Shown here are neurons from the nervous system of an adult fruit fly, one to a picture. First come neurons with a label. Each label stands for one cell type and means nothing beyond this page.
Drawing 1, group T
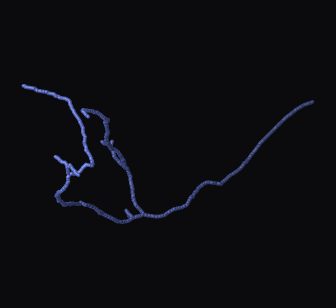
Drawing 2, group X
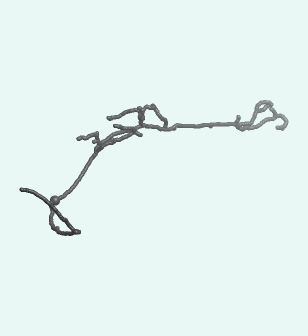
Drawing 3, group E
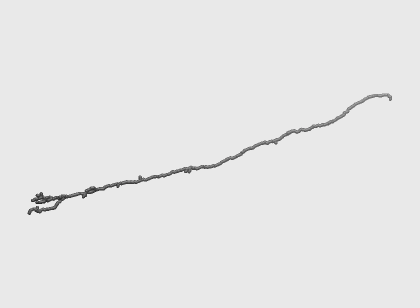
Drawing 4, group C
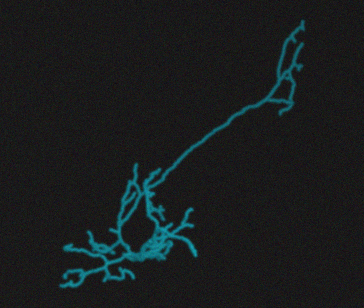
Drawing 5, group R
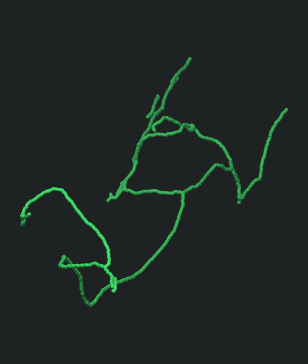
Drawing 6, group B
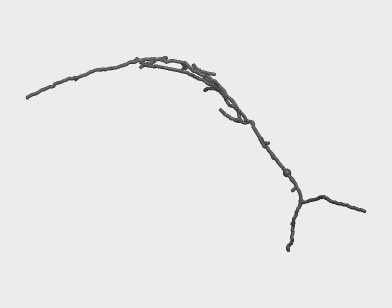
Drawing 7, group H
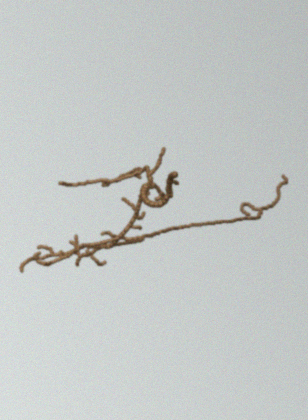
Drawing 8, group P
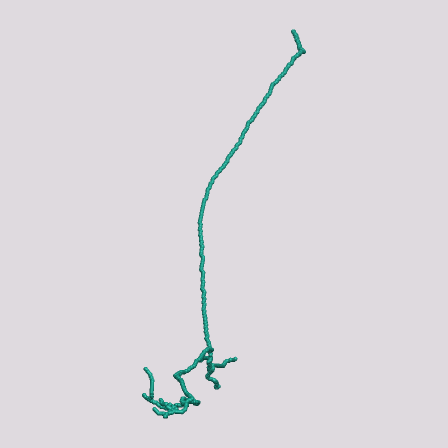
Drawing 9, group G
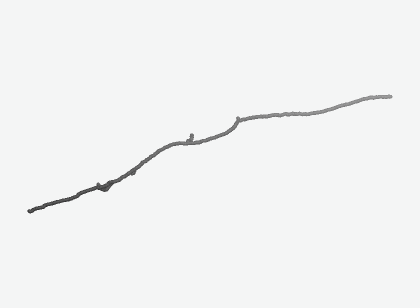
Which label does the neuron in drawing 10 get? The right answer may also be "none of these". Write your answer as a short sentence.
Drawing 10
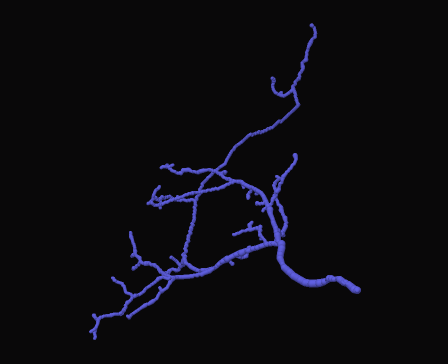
It belongs to group H.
